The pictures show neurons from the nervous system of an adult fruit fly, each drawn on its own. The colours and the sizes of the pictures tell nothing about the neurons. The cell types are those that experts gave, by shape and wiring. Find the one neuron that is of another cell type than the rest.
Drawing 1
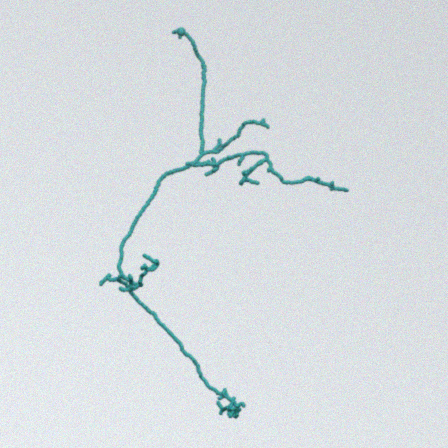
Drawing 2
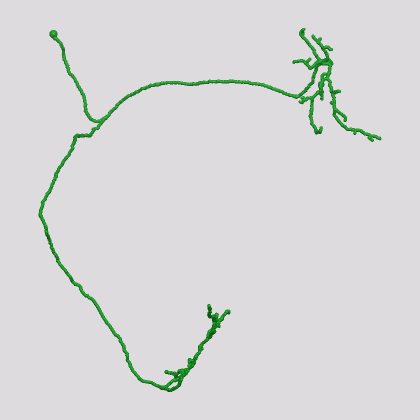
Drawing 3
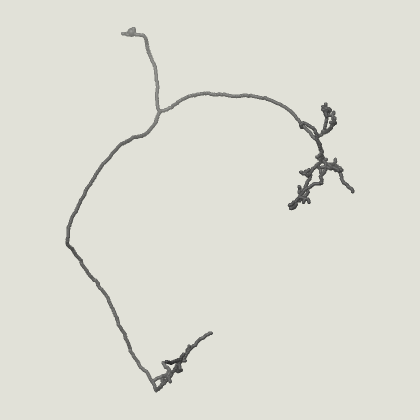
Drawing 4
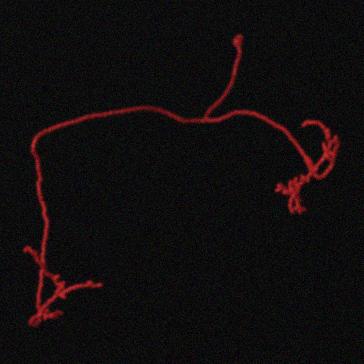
Drawing 1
